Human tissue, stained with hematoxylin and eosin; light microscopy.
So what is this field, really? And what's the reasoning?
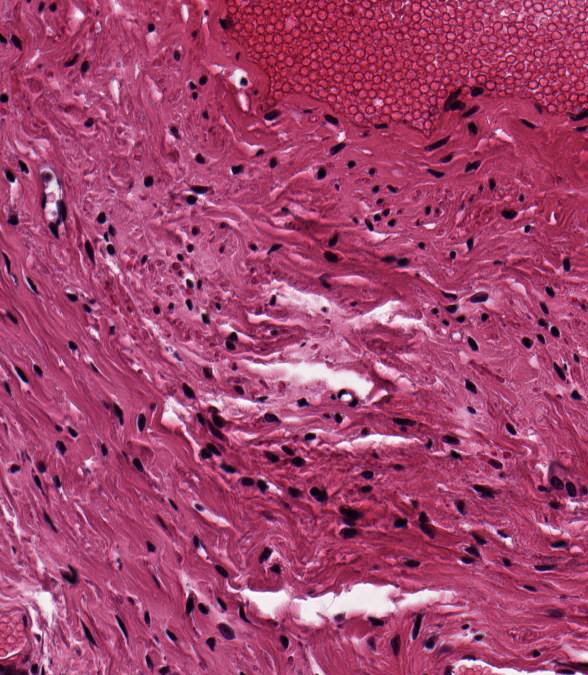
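First point, the identity: dense connective tissue. Second, the fibres: deeply eosinophilic, in wavy, roughly parallel bundles running obliquely across the field. Third, the nuclei: small, dark, mostly elongated, scattered between the fibres.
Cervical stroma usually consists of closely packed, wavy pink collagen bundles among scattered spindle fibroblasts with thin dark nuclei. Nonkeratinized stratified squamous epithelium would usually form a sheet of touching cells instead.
Last, the upper right corner: a mass of red blood cells.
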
